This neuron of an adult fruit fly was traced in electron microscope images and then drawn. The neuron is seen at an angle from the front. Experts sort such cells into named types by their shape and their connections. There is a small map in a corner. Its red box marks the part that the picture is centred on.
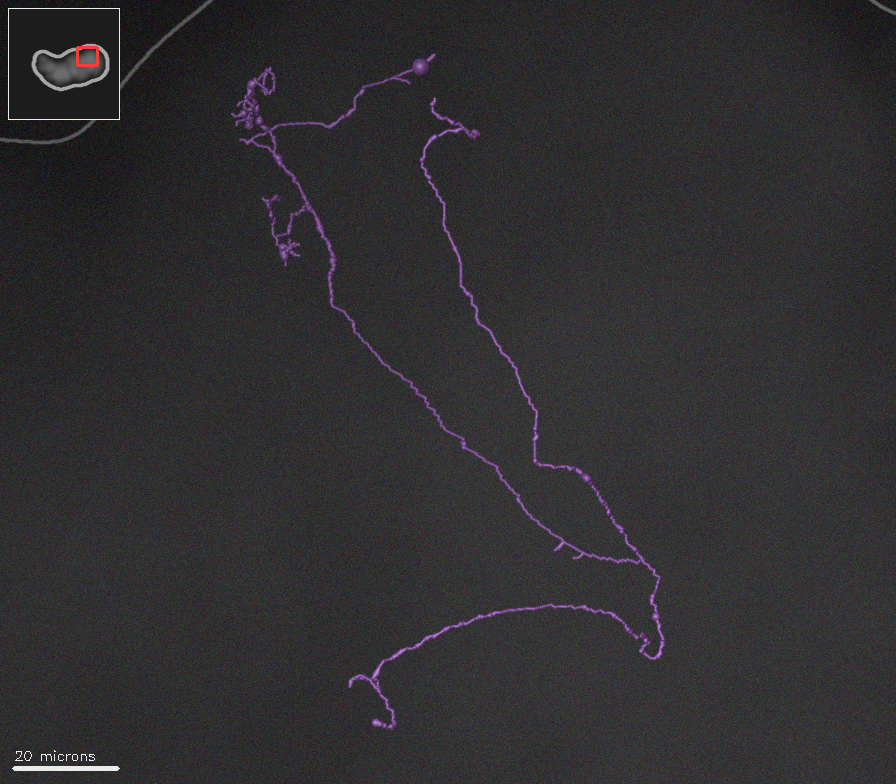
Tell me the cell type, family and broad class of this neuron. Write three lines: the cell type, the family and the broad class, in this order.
KCab-s
class Kenyon Cell
central-brain intrinsic neuron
